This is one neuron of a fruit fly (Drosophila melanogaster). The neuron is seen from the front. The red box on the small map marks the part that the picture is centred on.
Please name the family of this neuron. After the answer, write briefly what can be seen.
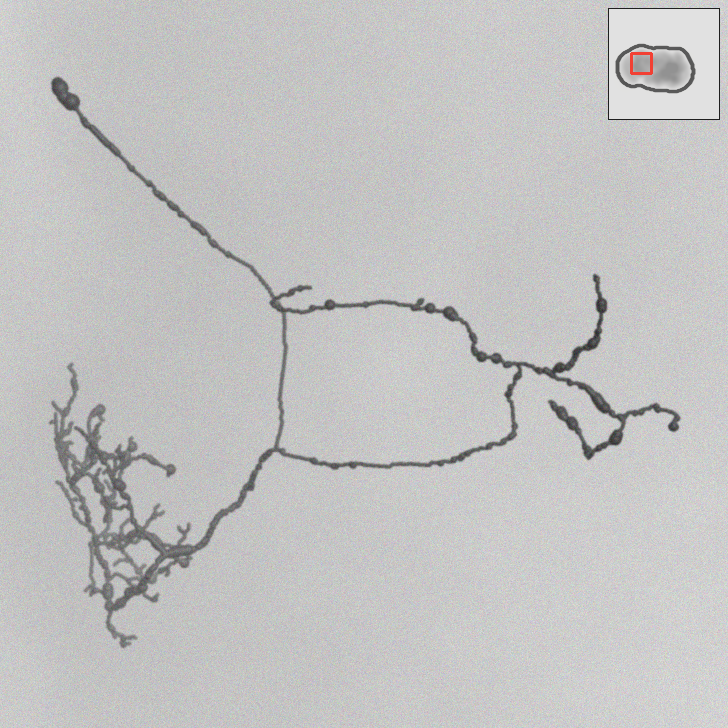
The family is hemilineage VPNd1. Its broad class is visual projection neuron. The cell body can be seen at the upper left of the picture. The picture shows dozens of branch ends.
